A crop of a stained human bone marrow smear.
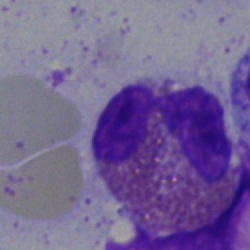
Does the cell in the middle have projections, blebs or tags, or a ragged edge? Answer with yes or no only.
No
